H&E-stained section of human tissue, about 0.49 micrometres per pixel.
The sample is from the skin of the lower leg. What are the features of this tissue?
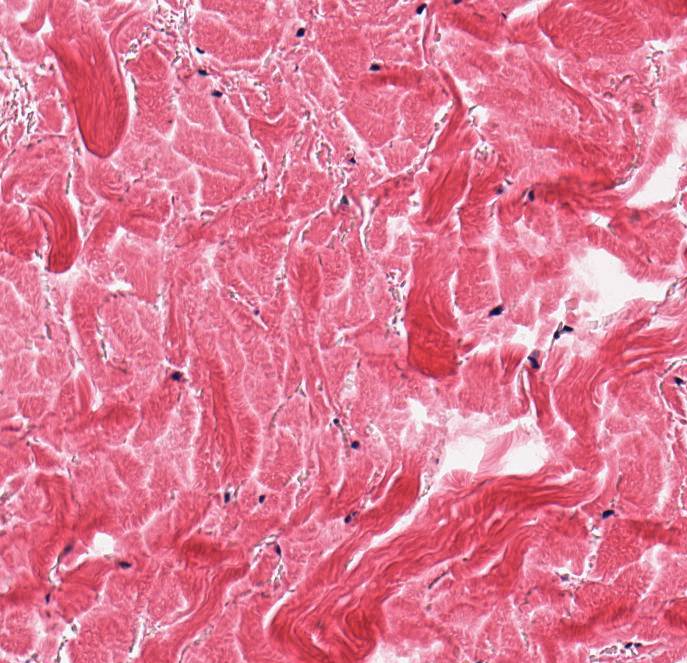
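Closely packed eosinophilic fibres fill the whole field; no epithelium. Scattered fibres, as at upper left and lower centre, stain deeper red, with a wavy outline. Paler fibres: finely fibrillar, streaky internal texture. Nuclei sparse, small, dark, elongated, in the narrow spaces between fibres.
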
